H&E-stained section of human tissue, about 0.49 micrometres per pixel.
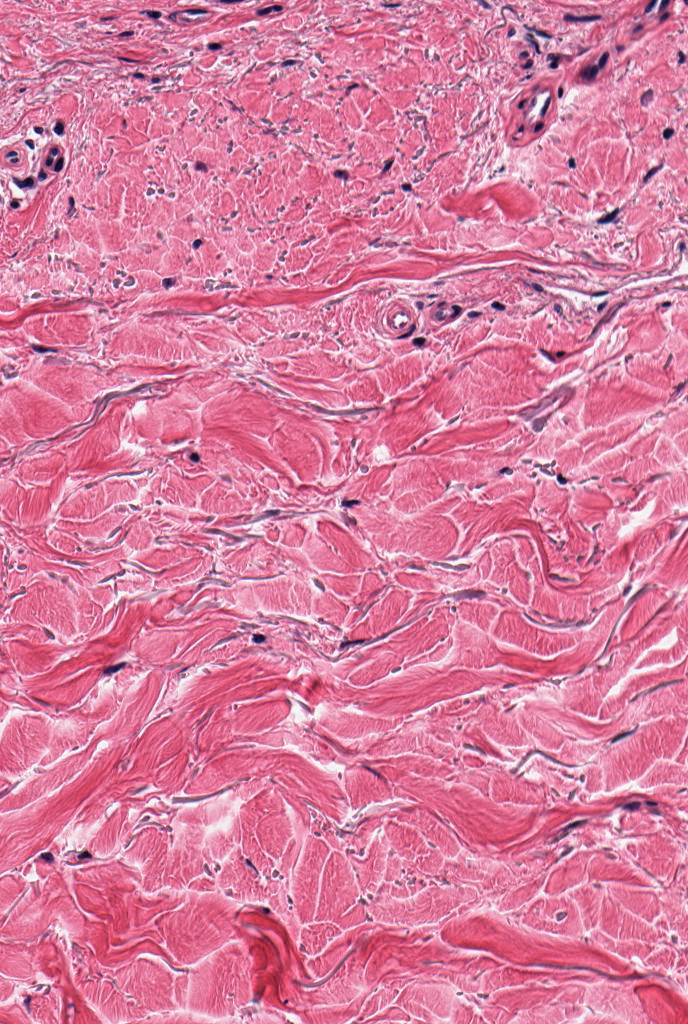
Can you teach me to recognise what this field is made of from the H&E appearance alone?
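That's dermis. Below the upper third you've got coarse collagen bundles, and above them the collagen is finer and looser.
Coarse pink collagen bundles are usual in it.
Small vessels with narrow lumens sit in that upper third, including near the upper left and upper right corners.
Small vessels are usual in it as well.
Nuclei are sparse, small, dark and mostly spindle-shaped, lying singly between bundles.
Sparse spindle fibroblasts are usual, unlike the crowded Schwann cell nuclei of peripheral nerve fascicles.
There are no fat cells anywhere.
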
